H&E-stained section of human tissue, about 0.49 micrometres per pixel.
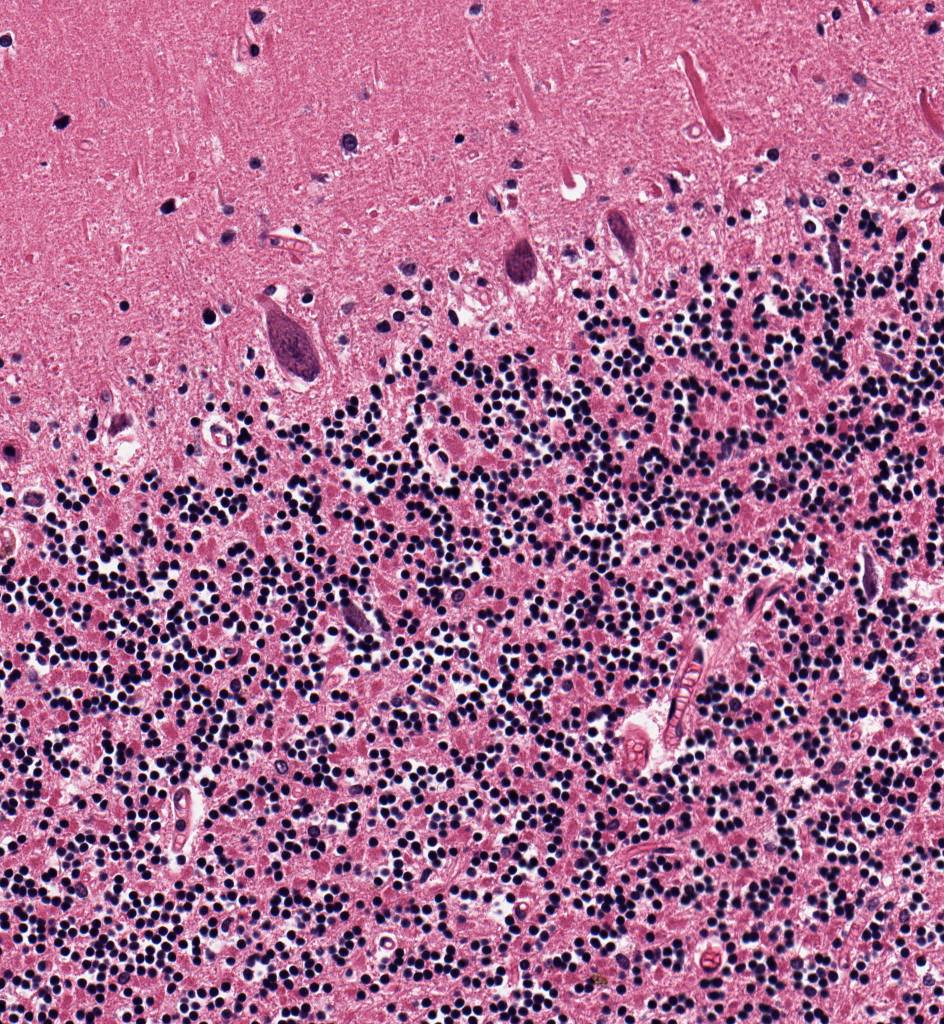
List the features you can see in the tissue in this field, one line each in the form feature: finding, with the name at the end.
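Layers: pale pink, finely fibrillar above; densely cellular with dark nuclei below
Lower layer: crowded small, round, very dark granule cell nuclei with scant visible cytoplasm
Islands: small, pink, cell-free, scattered between the lower-layer nuclei
Upper layer: only sparse, scattered small nuclei
Name: cerebellum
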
